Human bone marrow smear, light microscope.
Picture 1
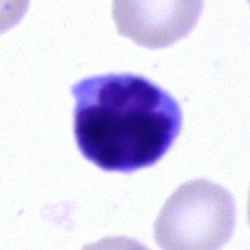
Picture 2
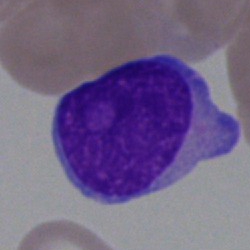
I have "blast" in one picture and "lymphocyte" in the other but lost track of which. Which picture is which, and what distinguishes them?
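Picture 1's the lymphocyte, picture 2's the blast. In both the nucleus fills most of the cell, nearly all of it in the lymphocyte. The lymphocyte's chromatin is dense, dark purple and clumped with no nucleoli visible, while the blast's is finely stippled and dark purple with a pale rounded nucleolus in the left half of the nucleus. Outlines differ too: the lymphocyte is roughly round with a small angular jut at its upper left; the blast has a small rounded cytoplasmic bulge projecting from its right edge.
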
